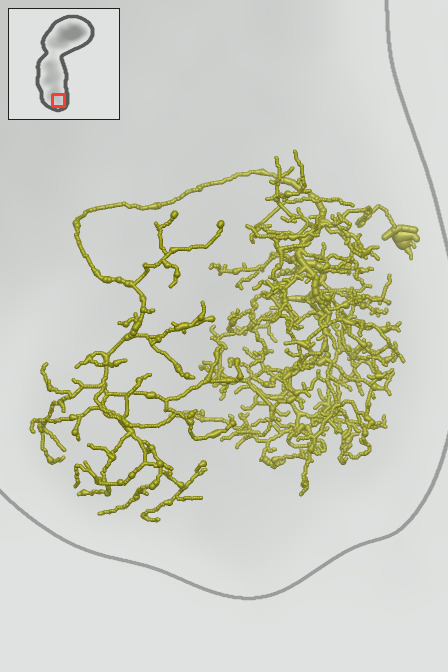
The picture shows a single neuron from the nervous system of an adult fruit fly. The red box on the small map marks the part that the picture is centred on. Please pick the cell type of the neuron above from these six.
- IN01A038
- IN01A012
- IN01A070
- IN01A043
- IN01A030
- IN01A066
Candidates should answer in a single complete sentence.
By cell type, this neuron is classified as IN01A043.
